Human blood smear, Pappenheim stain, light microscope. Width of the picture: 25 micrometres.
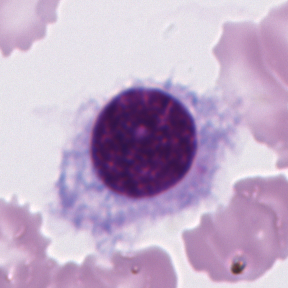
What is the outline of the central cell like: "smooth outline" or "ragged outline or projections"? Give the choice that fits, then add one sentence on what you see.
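Ragged outline or projections. The cell's border is ragged and frayed rather than smooth.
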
